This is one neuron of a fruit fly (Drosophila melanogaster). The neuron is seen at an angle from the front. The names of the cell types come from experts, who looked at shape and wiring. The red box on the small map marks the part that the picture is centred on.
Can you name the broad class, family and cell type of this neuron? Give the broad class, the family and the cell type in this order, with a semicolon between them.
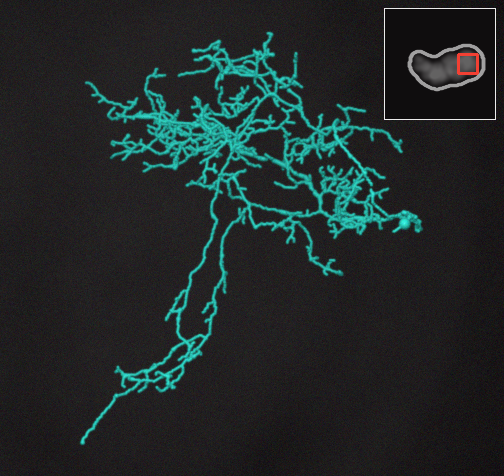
central-brain intrinsic neuron; hemilineage VLPa1_lateral; AVLP288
